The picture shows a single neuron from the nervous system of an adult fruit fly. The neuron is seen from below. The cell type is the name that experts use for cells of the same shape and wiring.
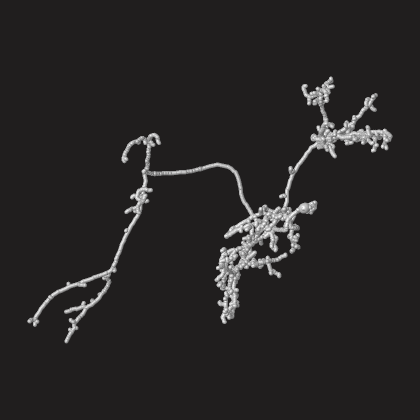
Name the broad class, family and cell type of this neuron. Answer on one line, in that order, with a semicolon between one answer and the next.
nerve-cord intrinsic neuron; hemilineage 14B; IN14B001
